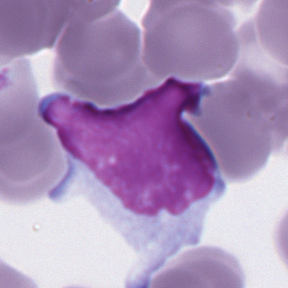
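Typical lymphocyte in a stained peripheral blood smear. First, the outline is irregular and angular rather than round. Second, the cytoplasm is very pale blue. Third, no granules are seen within it. Finally, at the bottom of the cell the cytoplasm runs out into a tapering extension.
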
